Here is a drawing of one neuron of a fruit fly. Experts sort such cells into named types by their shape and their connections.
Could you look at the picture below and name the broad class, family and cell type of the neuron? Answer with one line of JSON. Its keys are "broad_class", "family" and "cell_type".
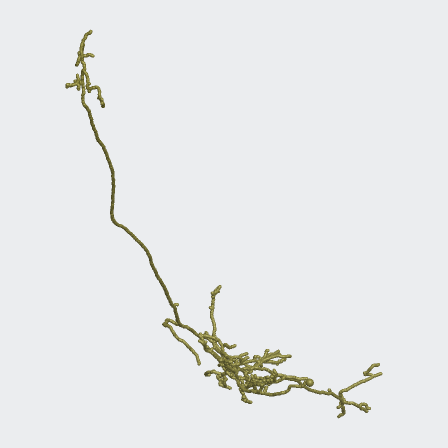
{"broad_class": "ascending neuron", "family": "hemilineage 09B", "cell_type": "AN09B040"}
